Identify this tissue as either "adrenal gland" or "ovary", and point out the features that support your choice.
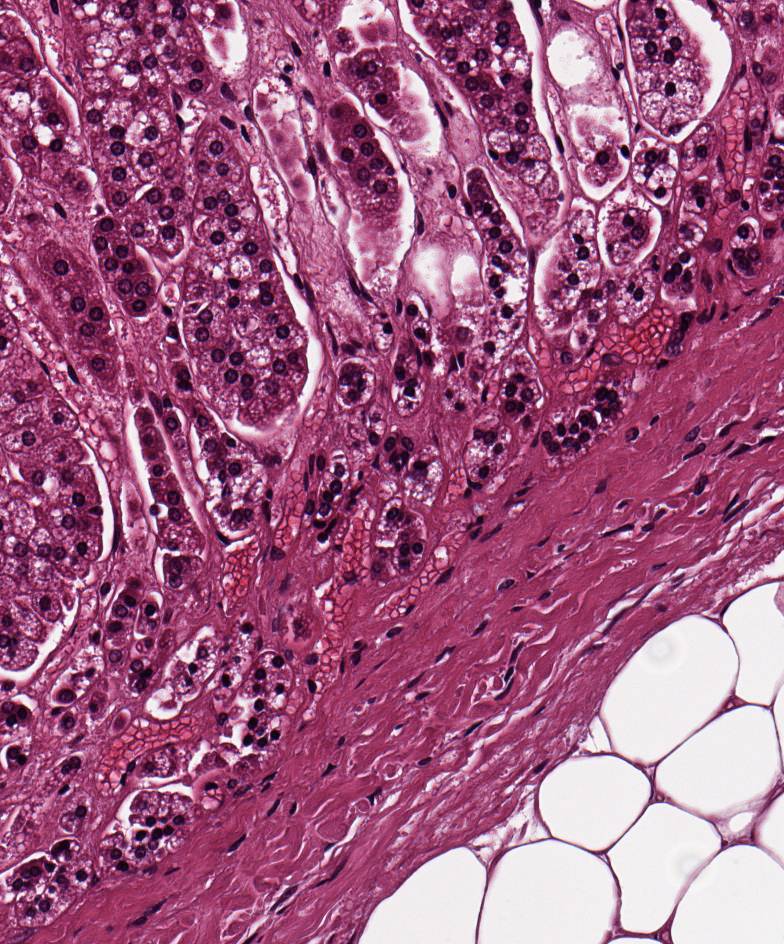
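This is adrenal gland. Cords and nests of epithelial cells fill the upper left, bounded by a dense fibrous band running from lower left to upper right.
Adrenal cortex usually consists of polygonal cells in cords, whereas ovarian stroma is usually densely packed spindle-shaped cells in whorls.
The cords in the upper half are elongated and run roughly perpendicular to the band. Most cells have pale, finely vacuolated, foamy cytoplasm and one round, dark, central nucleus. The band is dense eosinophilic collagen with elongated spindle-shaped nuclei aligned lengthwise.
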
